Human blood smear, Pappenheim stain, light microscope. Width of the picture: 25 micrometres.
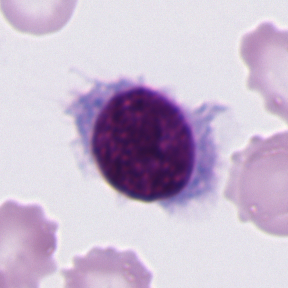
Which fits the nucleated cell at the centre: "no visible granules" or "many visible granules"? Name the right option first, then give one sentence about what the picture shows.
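No visible granules. No granules are visible in the cytoplasm.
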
